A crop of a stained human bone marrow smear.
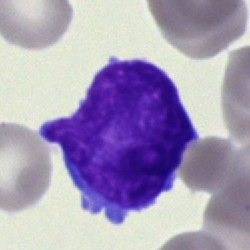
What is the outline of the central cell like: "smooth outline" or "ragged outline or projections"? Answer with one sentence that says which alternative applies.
The outline of the cell is rough, not smooth.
